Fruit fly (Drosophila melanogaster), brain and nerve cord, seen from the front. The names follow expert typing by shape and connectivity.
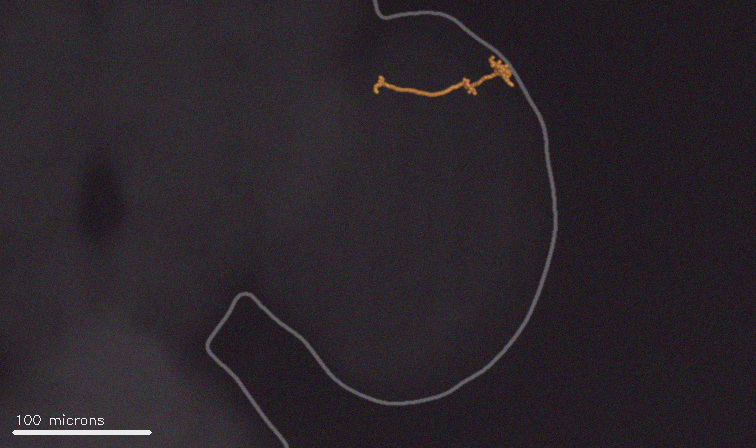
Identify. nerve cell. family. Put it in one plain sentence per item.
The family is Tm.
